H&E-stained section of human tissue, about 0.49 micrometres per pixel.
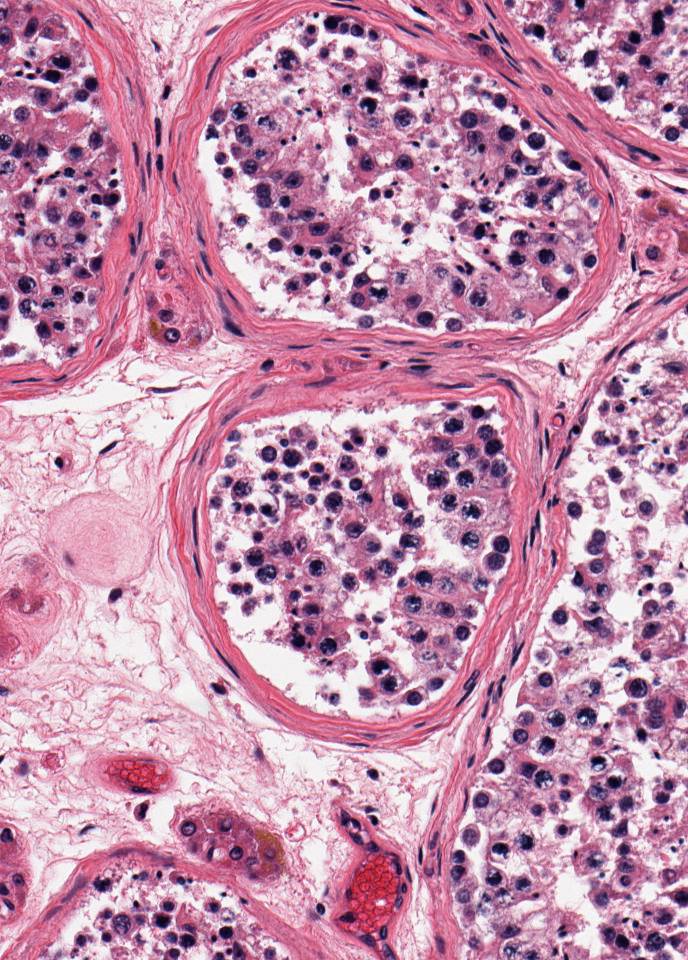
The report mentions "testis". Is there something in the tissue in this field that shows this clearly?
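This is testis, and the tubule walls go with it: each is thick, layered, pink and fibrous, with flattened dark nuclei running round the circumference.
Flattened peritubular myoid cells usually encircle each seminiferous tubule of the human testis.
The small clusters of polygonal cells with pink cytoplasm and golden-brown pigment, in the interstitium at the lower middle and upper left-centre, fit too.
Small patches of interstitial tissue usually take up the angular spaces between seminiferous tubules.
Inside, the tubules are crowded with loosely arranged rounded cells with round dark nuclei, and there is no clear open central lumen.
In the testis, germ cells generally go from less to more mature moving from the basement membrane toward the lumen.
Set apart from all this is a round, pale pink, homogeneous structure in the loose interstitium at the middle left.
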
